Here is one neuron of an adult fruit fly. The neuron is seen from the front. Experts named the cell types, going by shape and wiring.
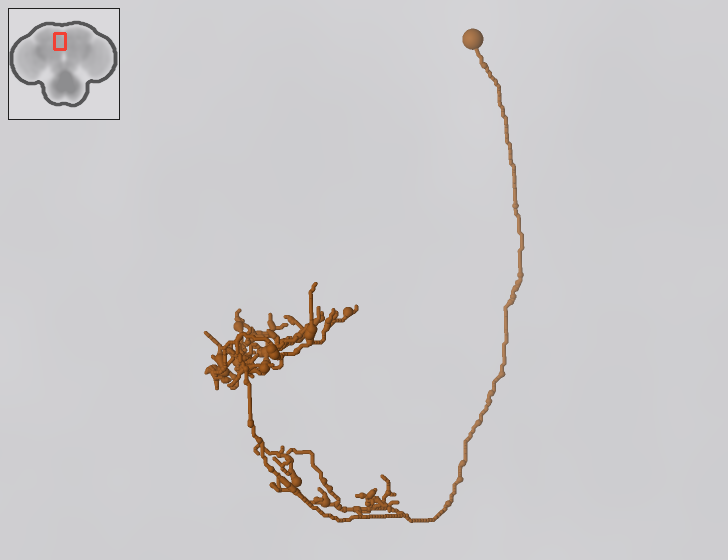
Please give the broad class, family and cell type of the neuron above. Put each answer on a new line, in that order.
central-brain intrinsic neuron
class CX
vDeltaE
